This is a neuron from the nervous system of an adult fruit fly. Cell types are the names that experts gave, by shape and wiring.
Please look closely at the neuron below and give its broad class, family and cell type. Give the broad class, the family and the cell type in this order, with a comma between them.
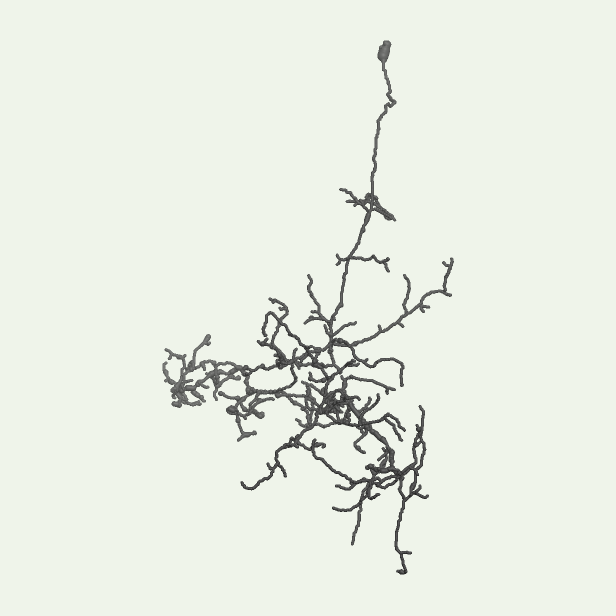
central-brain intrinsic neuron, PPM, PPM1204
